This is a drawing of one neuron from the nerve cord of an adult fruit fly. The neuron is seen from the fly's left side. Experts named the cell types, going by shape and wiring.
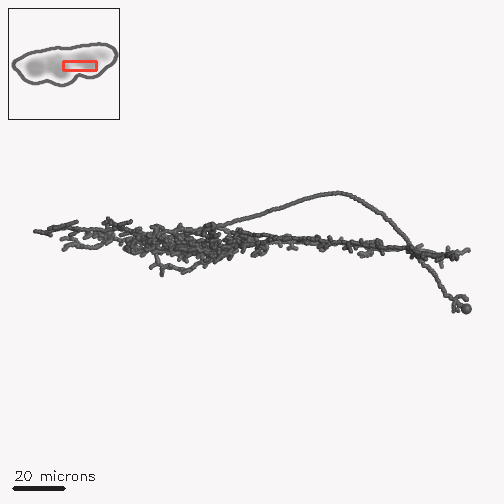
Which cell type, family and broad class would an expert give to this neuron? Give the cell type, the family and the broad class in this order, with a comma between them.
IN00A019, hemilineage 00A, nerve-cord intrinsic neuron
